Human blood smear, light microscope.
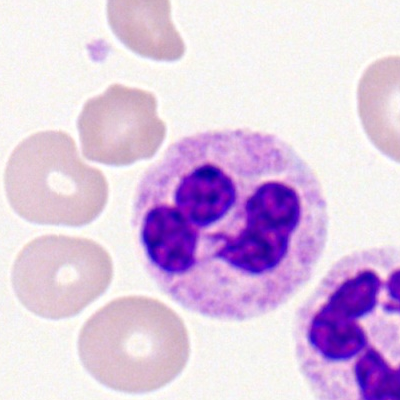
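Segmented neutrophil, the cell in the middle of this stained blood smear. Notice first its round, smooth outline. Now look at the nucleus: it is split into several separate lobes, joined to one another by thin strands. Fine lilac granules are scattered evenly through the cytoplasm, and you will find no vacuoles there.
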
